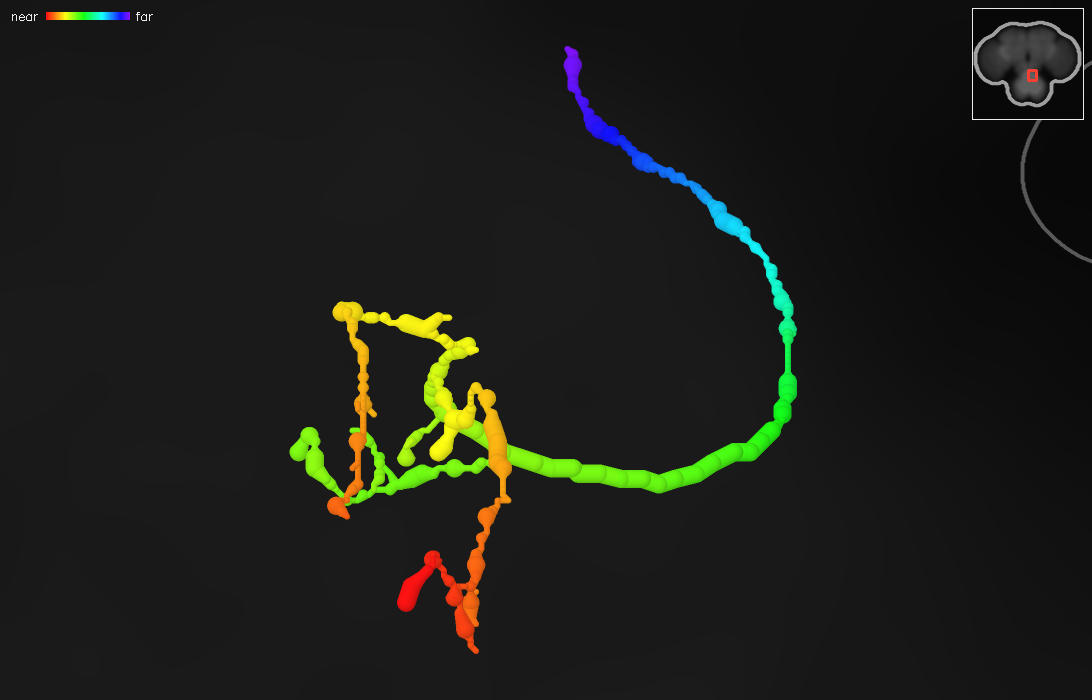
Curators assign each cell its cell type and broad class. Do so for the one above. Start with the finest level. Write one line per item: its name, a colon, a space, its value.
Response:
cell type: SNxx01
broad class: sensory neuron entering the nerve cord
